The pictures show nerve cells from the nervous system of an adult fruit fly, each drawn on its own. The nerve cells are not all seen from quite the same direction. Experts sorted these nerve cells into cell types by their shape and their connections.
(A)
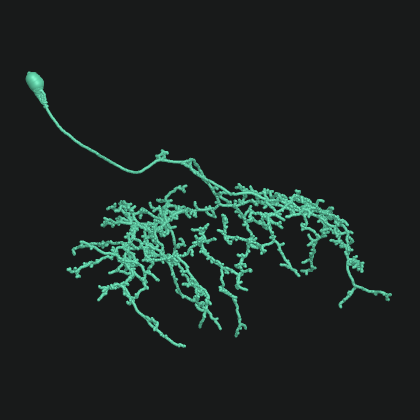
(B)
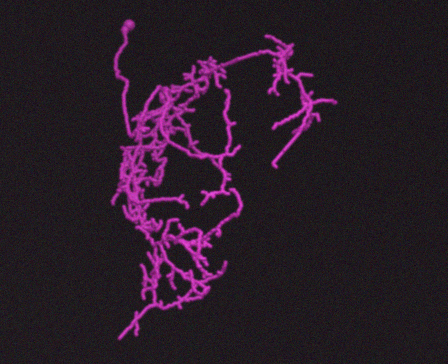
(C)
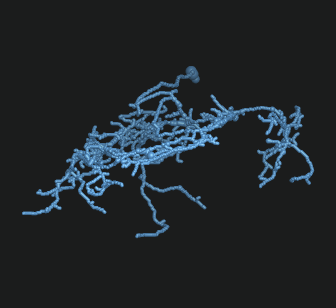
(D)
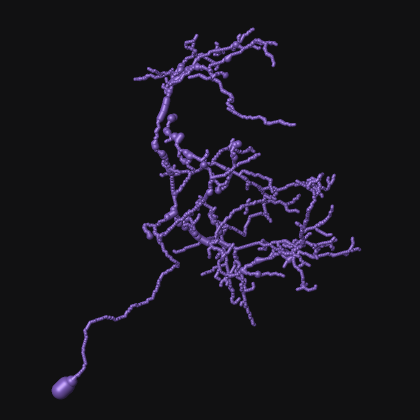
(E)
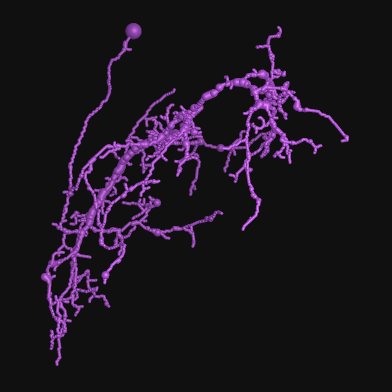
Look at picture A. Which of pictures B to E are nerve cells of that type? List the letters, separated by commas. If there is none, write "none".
B, C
